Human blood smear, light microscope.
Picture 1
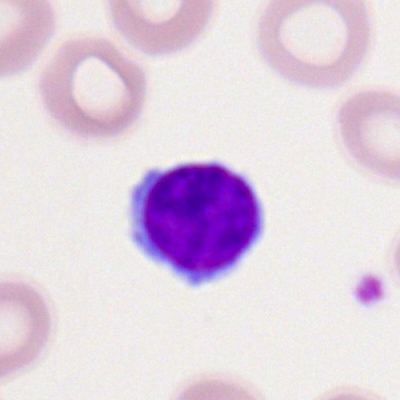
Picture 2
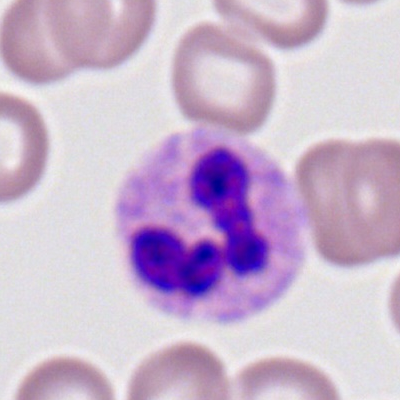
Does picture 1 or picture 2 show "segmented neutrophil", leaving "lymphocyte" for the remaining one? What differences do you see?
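Lymphocyte in picture 1; segmented neutrophil in picture 2. Lymphocyte: small, roughly round, no red cell touching it. Lymphocyte nucleus: no nucleolus seen.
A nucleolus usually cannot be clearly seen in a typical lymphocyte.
Lymphocyte cytoplasm: thin pale blue rim, mostly along the left side, no granules.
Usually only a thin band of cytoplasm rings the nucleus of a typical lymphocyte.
Small purple platelet apart, lower right of the lymphocyte. Segmented neutrophil: nucleus in several separate lobes, chromatin dense and dark purple, no nucleoli seen. Segmented neutrophil cytoplasm: plentiful, pale pinkish-lilac, filled with fine, small lilac-pink granules.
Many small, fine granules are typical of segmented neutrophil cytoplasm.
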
